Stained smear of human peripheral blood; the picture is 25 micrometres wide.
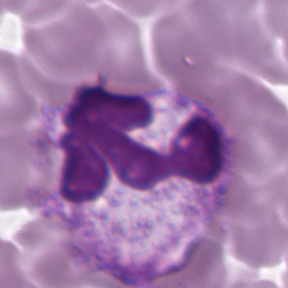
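Segmented neutrophil in the middle of the field. Nucleus: in the upper half of the cell, with most of the cytoplasm below it. Chromatin: dark purple, densely clumped throughout the lobes. Cytoplasm: plentiful, pale pinkish-lilac. Granules: fine, violet, scattered evenly through the cytoplasm.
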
